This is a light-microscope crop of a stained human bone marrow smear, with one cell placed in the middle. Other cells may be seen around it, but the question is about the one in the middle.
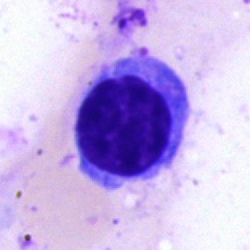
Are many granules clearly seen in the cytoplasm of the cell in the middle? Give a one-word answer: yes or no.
No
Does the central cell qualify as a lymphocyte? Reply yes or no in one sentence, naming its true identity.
Yes, the cell of interest in the centre is a lymphocyte.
